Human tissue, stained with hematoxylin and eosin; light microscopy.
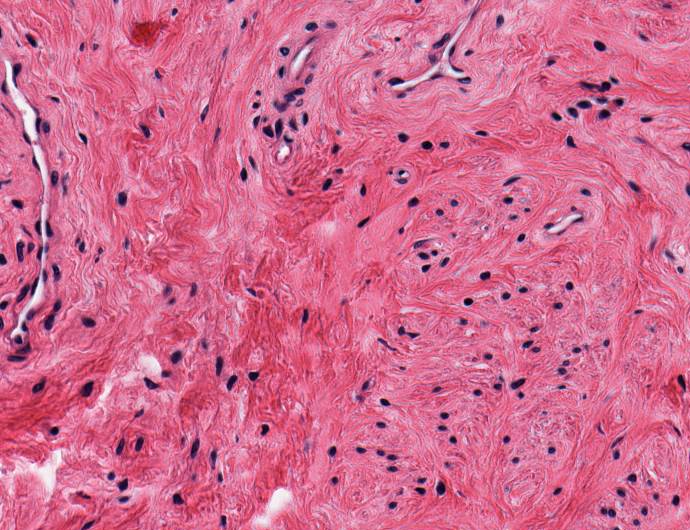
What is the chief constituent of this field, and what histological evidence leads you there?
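Answer: dense connective tissue. The whole field consists of densely packed, wavy pink collagen bundles running in interlacing, swirling directions, with no epithelium anywhere. Small, dark, oval to spindle-shaped nuclei are sparse, scattered singly between the fibres.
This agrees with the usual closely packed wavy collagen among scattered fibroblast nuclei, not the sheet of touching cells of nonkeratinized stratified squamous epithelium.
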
